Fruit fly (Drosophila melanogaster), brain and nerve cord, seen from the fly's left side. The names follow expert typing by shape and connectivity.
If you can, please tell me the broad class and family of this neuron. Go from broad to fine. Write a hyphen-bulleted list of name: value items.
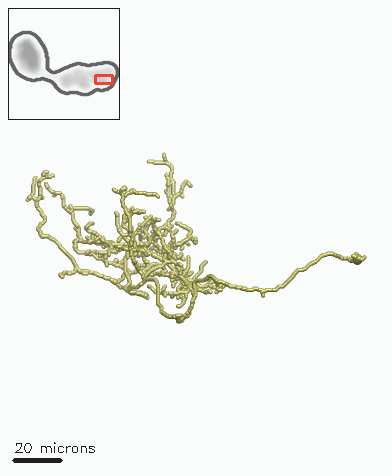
- broad class: nerve-cord intrinsic neuron
- family: hemilineage 01B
